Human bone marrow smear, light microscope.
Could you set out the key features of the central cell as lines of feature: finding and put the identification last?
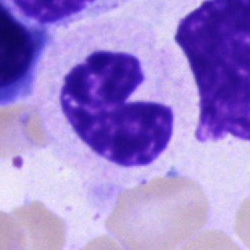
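Nucleus: a deep notch cut into its right side
Cytoplasm amount: plenty, a wide zone all round the nucleus
Cytoplasm colour: pale lilac-pink
Granules: just fine, faint ones
Name: band neutrophil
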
